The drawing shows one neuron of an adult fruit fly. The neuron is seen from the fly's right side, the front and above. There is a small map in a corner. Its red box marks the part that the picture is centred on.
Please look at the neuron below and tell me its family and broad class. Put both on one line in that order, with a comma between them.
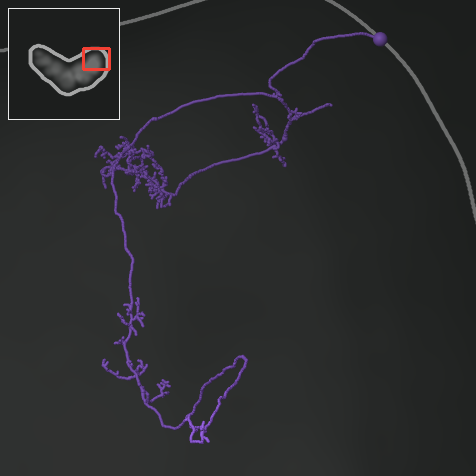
MeTu, visual projection neuron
